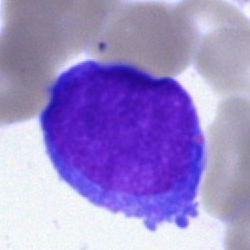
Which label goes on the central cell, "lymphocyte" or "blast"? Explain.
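This is a blast rather than a lymphocyte. What decides it is the chromatin, which is finely stippled rather than coarsely clumped.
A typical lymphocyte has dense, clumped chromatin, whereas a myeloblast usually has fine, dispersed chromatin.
Beyond that, the cytoplasm stains deep blue, its rim is widest along the lower edge, and small rounded blebs bulge from the lower right edge.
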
